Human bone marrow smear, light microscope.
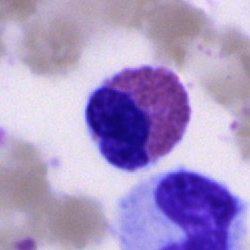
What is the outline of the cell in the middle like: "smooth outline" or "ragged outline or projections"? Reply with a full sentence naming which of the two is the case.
This cell's outline is not rough but smooth.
